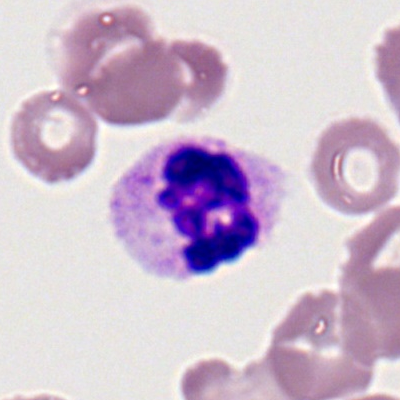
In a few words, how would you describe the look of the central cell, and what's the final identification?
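A nucleus divided into several connected lobes lies within a smooth, roughly oval outline. The cytoplasm is plentiful, pale pinkish-lilac and filled with fine lilac granules. It is a segmented neutrophil.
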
